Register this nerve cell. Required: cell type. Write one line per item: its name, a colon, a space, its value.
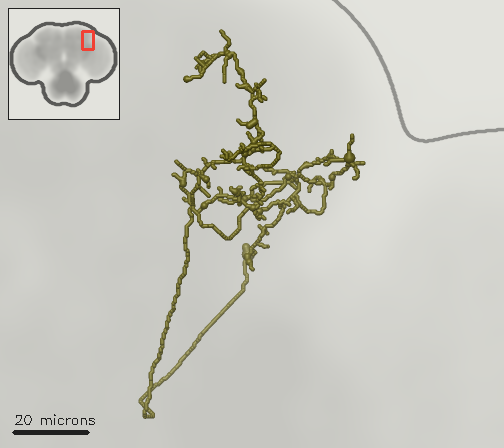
cell type: LHPV2b3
